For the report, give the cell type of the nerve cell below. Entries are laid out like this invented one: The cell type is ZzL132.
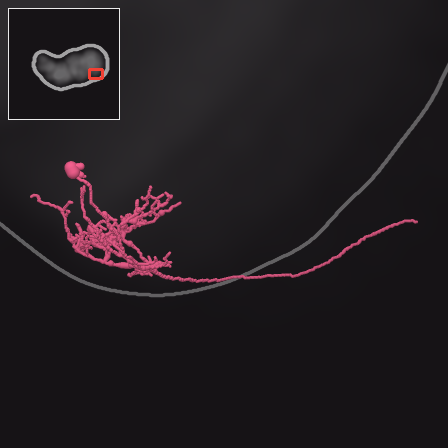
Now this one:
The cell type is Lawf1.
